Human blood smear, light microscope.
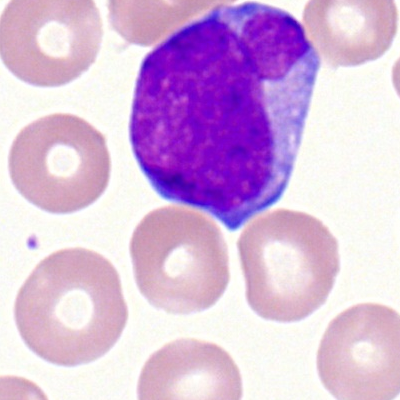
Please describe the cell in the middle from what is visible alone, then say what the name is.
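The nucleus occupies most of the cell, with a cleft near its upper right edge. Its chromatin is dark purple, broken by paler mottled patches. A rim of pale blue cytoplasm surrounds it, broadest on the right side. The cell is a myeloblast.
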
